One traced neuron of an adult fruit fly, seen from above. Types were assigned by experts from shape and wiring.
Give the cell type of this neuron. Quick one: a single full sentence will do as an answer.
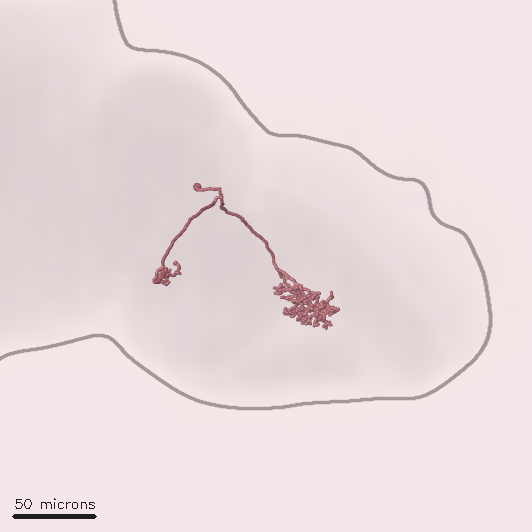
Under the cell type MeLo7 falls this neuron.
